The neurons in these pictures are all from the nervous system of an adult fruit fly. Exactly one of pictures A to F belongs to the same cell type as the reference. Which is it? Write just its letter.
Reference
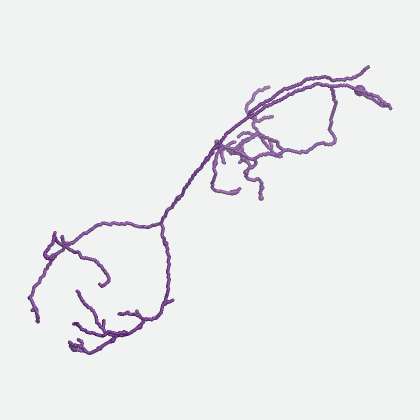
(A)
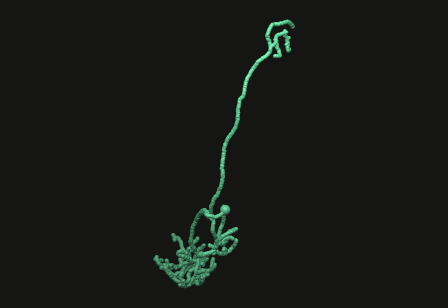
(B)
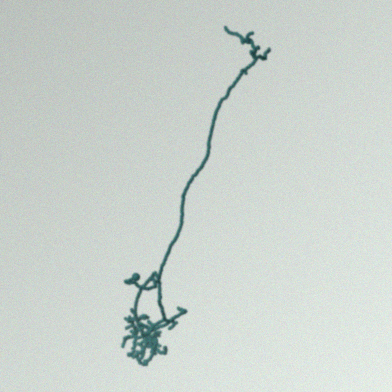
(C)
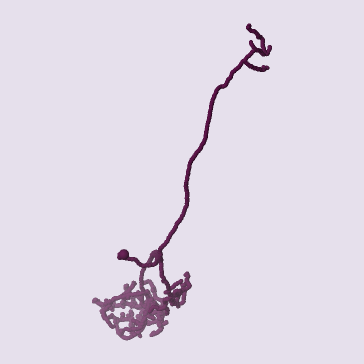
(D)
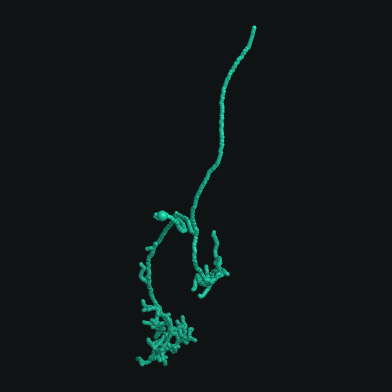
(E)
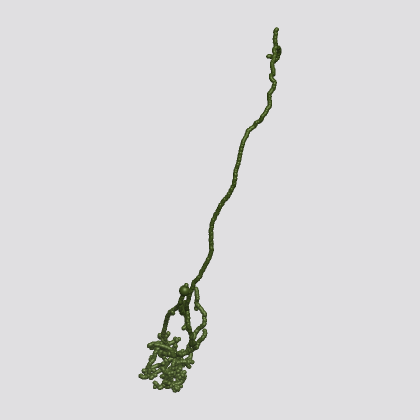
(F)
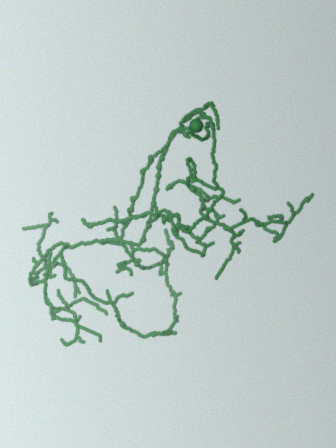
F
